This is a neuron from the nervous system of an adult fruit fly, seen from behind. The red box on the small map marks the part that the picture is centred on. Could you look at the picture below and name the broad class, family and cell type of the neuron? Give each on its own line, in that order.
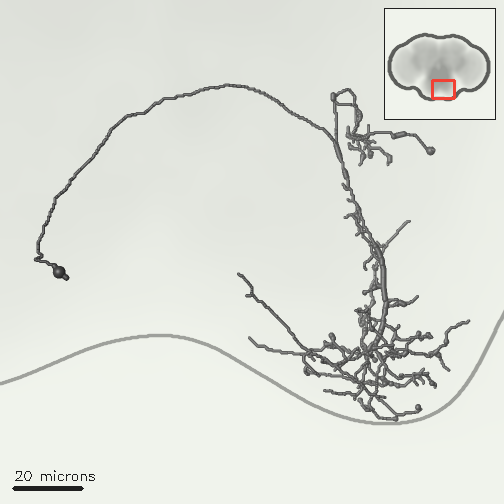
nerve-cord intrinsic neuron
hemilineage 12B
IN12B059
